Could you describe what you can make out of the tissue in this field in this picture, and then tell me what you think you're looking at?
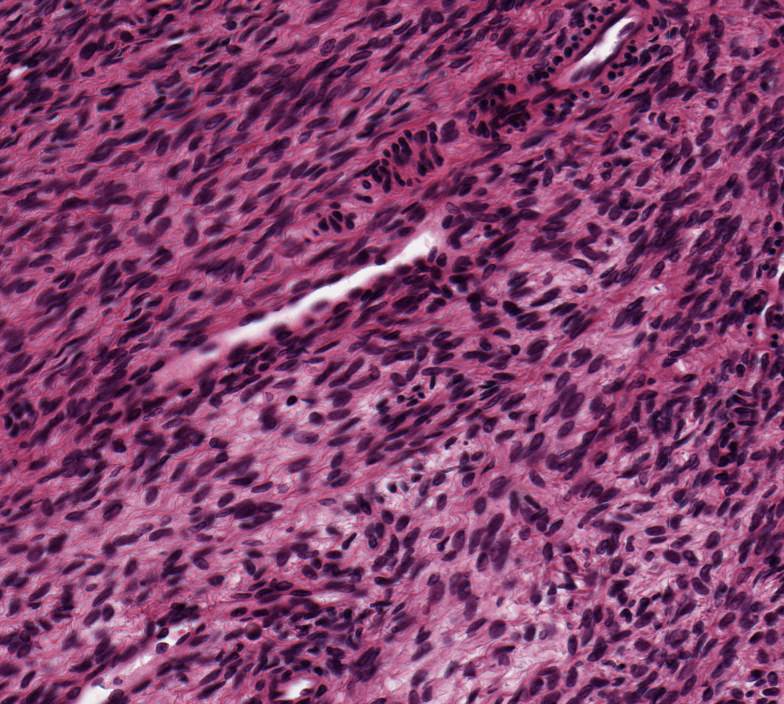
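Nuclei come first on the list: elongated, dark-staining and closely crowded. The cytoplasm around them is scant and pale pink, and cell borders are indistinct. In the centre and lower right, a pale pink, wispy fibrillary stroma lies between the cells. Fat cells are absent from the field. The tissue is ovary.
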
